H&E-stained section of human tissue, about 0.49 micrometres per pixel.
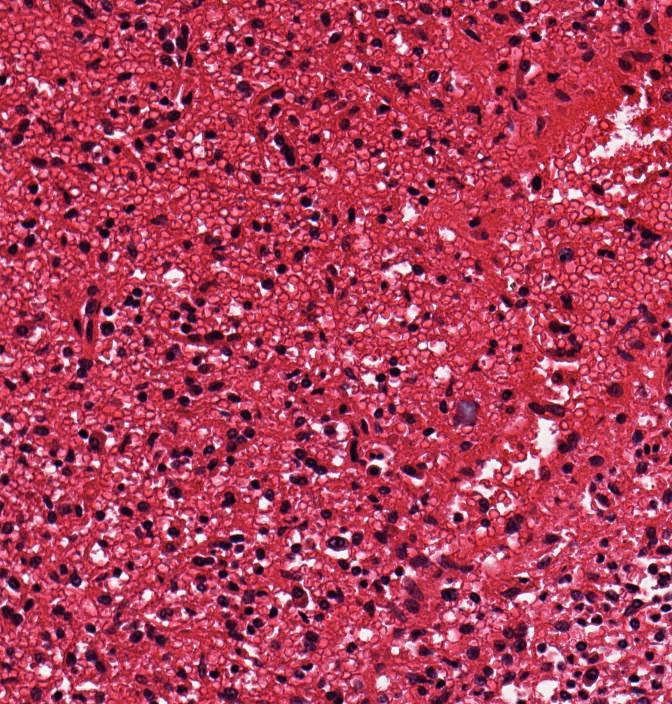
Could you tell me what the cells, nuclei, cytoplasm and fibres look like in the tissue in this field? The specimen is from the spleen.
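A minority of the nuclei here are elongated and spindle-shaped rather than round. There's no epithelium and there are no glands anywhere, and no vessel with a distinct wall shows up either. The red blood cells stay separate, each a sharply outlined round profile, instead of merging together.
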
